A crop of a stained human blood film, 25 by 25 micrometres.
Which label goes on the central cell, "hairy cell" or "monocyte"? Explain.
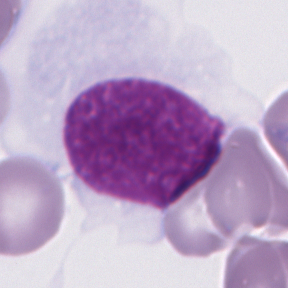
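It is a hairy cell. First, the cytoplasm is abundant and very pale greyish-blue, with no distinct coloured granules. Second, the nucleus lies in the lower part of the cell, with most of the cytoplasm above it. Third, the outer edge is faint and irregular.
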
